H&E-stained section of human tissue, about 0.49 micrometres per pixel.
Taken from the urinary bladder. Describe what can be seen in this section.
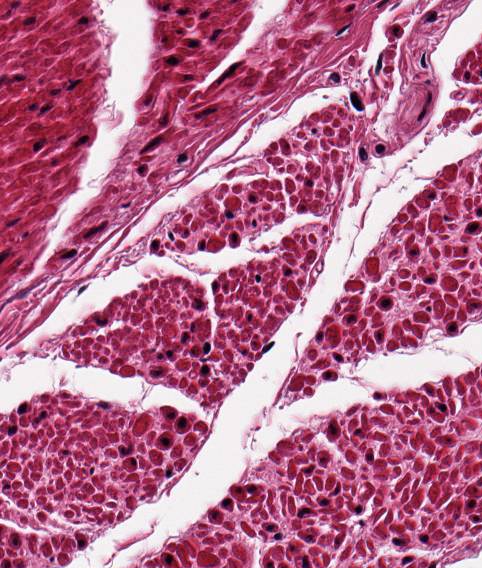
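Through the middle and lower field the bundles are cut across, so you get lots of small rounded cell profiles. Up at the upper left one bundle is cut lengthwise, its elongated cells running diagonally. Wherever a cross-cut cell shows a nucleus, it's a single dark round dot sitting right in the centre. The muscle cell cytoplasm stains a deep pink-red.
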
